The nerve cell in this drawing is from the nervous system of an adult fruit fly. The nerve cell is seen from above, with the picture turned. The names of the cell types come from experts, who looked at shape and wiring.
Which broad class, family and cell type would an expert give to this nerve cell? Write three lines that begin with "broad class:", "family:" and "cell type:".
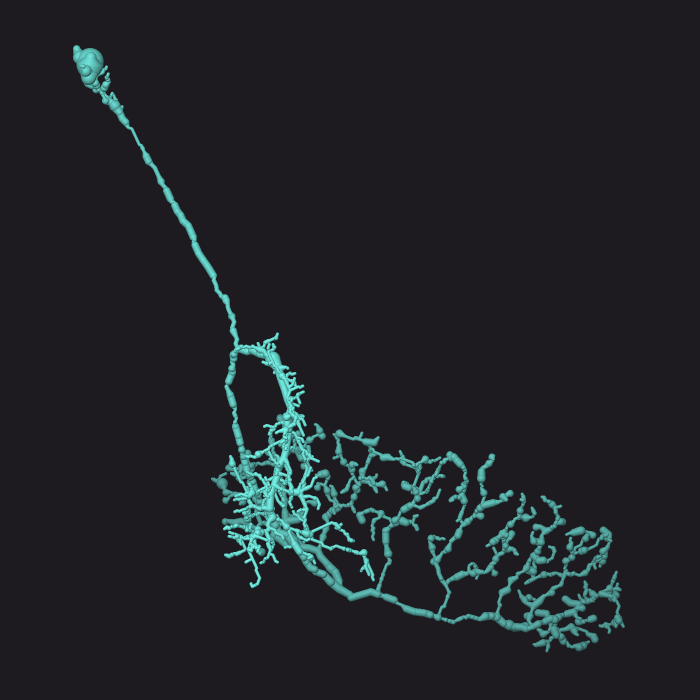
broad class: central-brain intrinsic neuron
family: hemilineage DL1_dorsal
cell type: FB6D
